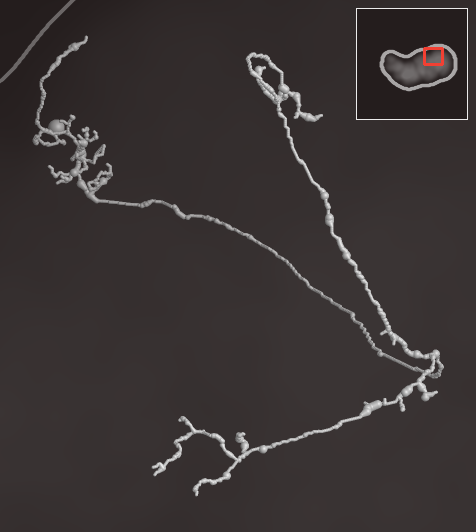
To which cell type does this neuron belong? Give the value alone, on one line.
KCa'b'-m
